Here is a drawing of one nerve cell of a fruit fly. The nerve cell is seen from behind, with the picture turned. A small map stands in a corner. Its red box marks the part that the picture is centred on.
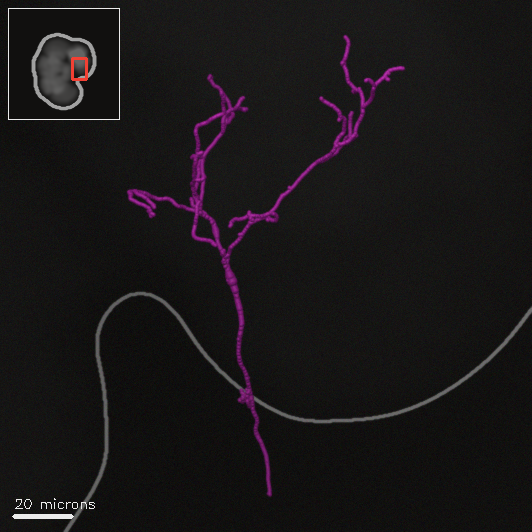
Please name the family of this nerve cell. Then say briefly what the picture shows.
Its family is called class mechanosensory proprioceptive. This is a sensory neuron entering the nerve cord. By the scale bar it is about 160 microns tall in this view. As drawn here it is taller than it is wide.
